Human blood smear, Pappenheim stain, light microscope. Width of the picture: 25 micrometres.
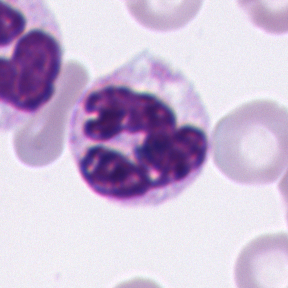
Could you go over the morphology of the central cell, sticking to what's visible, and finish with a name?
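See how roughly round the outline is? There are no visible nucleoli, and the cytoplasm makes a wider band above the nucleus than below it. The granules in that cytoplasm are only fine and faint. That's a segmented neutrophil.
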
